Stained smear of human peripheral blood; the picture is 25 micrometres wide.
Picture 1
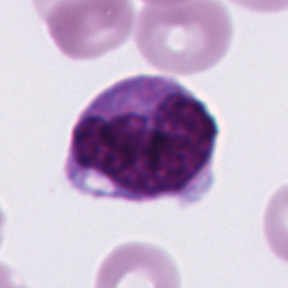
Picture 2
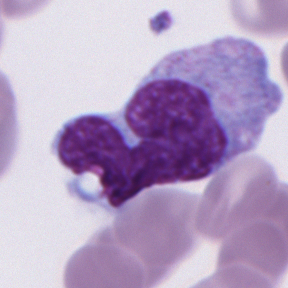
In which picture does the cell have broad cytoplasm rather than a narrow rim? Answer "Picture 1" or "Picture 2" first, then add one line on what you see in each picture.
Picture 2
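Picture 1: The nucleus fills most of the cell.
Picture 2: The cytoplasm is abundant and pale grey-blue, lying mostly to the upper right of the nucleus.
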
